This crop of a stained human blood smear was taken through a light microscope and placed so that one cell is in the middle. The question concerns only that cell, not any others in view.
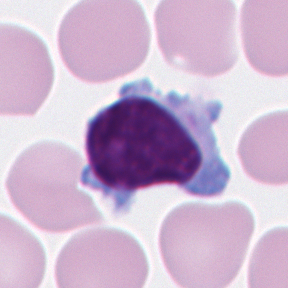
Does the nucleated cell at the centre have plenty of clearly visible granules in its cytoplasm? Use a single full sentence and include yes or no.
No, there is no granule to be seen in the cell's cytoplasm.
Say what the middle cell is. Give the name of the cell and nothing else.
lymphocyte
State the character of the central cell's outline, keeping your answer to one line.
An irregular outline, ragged or marked by projections, surrounds this cell.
